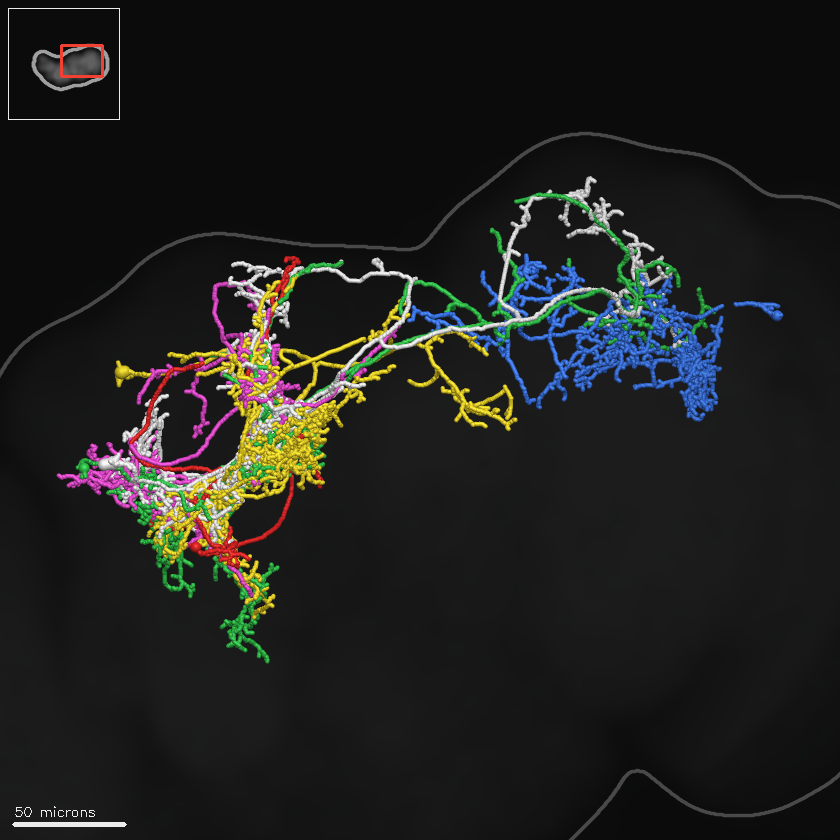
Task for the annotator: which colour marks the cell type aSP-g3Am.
white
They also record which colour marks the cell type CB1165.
red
